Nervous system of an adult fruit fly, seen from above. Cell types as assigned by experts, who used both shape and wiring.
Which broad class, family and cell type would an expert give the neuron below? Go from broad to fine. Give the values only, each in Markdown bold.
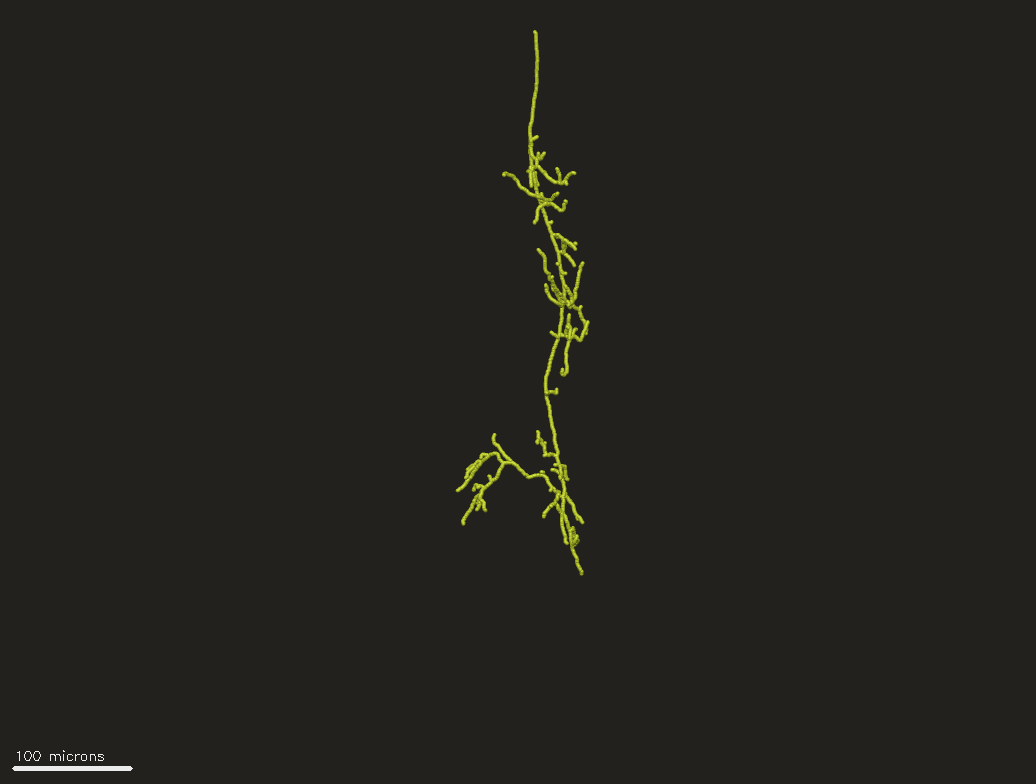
**descending neuron**, **hemilineage PSp3**, **DNpe022**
